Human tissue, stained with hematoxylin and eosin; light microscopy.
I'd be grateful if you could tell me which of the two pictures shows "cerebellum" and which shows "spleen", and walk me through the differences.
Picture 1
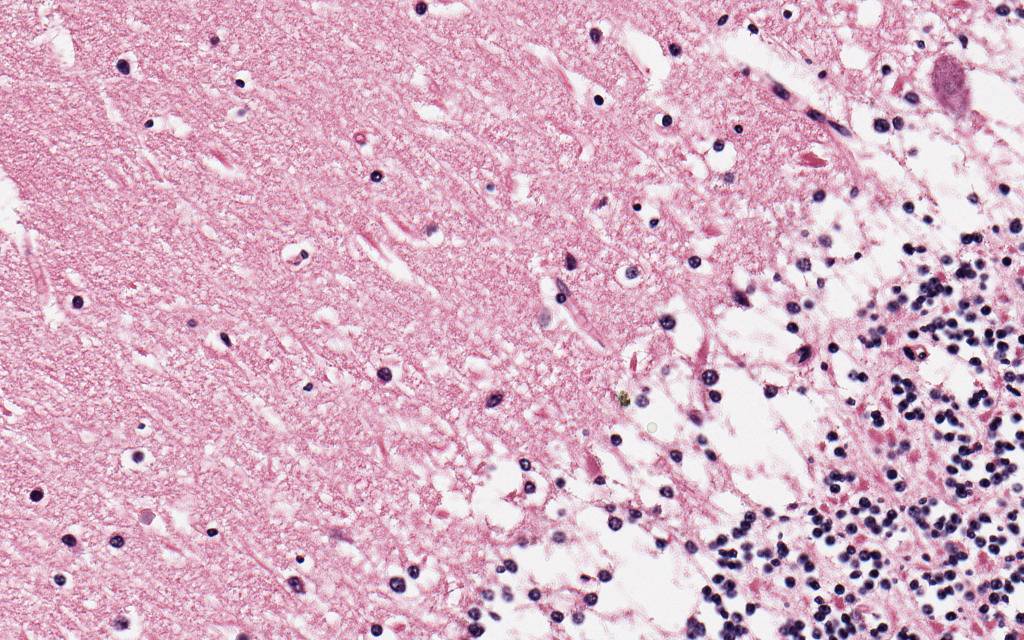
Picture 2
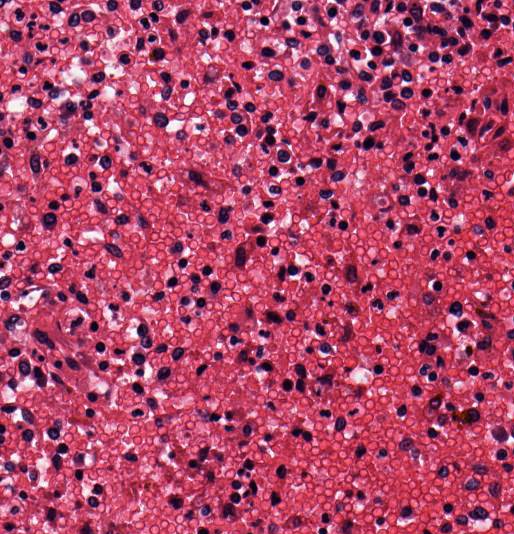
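Let's name them first: cerebellum in picture 1, spleen in picture 2. In the cerebellum, pale pink, finely fibrillary and granular neuropil fills the left and upper part, with scattered small nuclei, many in clear halos. At the lower right corner lies a crowded layer of small, round, uniformly dark nuclei with very scant cytoplasm. In the spleen, tightly packed red blood cells, round pink outlines with paler centres, fill almost the whole field without organised architecture. Small round cells with dense dark nuclei and scant cytoplasm are scattered among them across the field.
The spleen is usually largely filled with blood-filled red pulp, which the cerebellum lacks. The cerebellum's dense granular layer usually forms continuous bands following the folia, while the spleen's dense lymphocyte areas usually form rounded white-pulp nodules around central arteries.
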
